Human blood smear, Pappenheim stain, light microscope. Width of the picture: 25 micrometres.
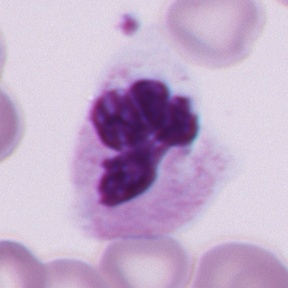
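Segmented neutrophil from a stained blood smear. Look first at the chromatin: dark purple and coarsely clumped. Around it the cytoplasm is plentiful, widest below the nucleus, and pale pinkish-lilac. Scattered through it, you can pick out fine pink-violet granules.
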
